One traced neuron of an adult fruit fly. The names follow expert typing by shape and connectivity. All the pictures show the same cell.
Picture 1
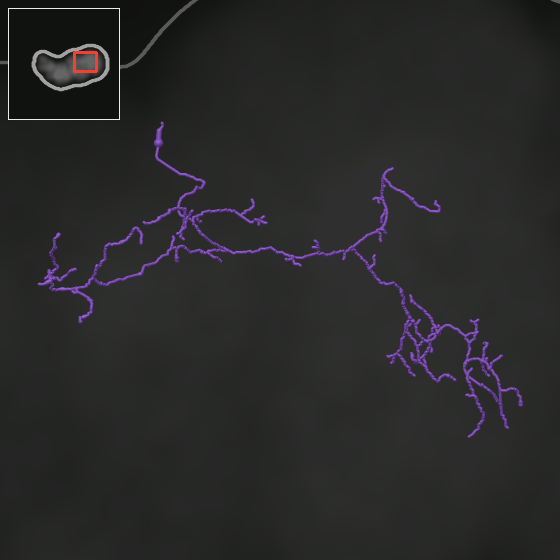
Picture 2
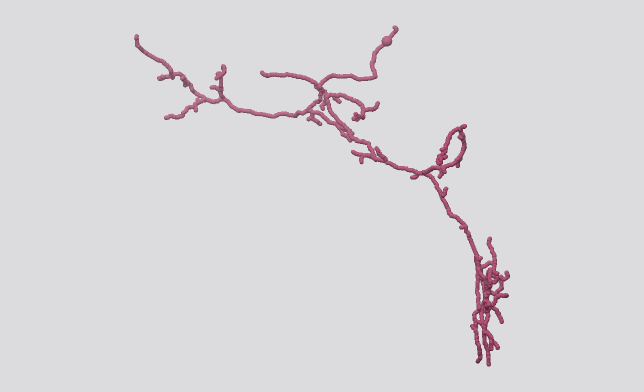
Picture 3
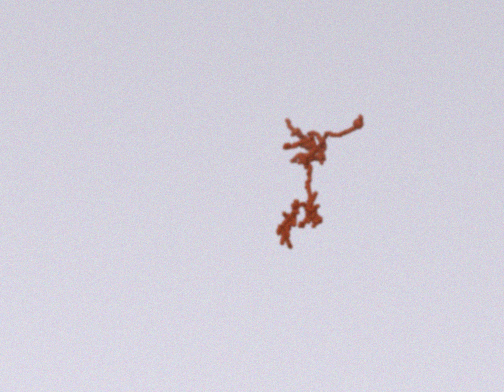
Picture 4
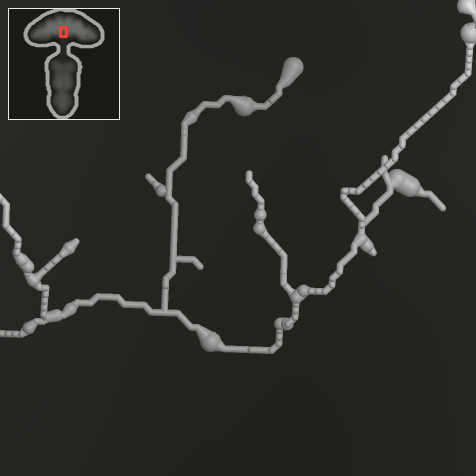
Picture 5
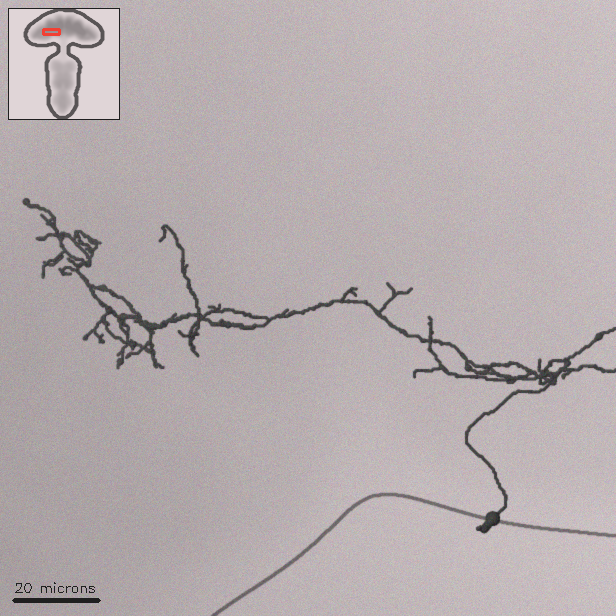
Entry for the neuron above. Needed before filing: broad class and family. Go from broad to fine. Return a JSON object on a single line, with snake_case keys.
{"broad_class": "visual projection neuron", "family": "hemilineage PSp3"}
